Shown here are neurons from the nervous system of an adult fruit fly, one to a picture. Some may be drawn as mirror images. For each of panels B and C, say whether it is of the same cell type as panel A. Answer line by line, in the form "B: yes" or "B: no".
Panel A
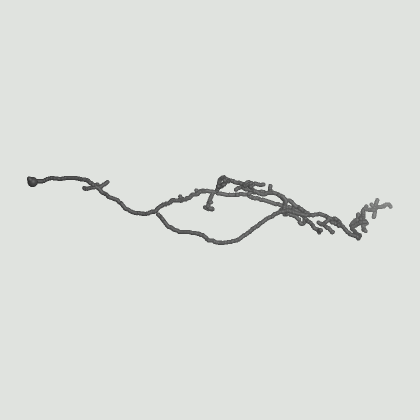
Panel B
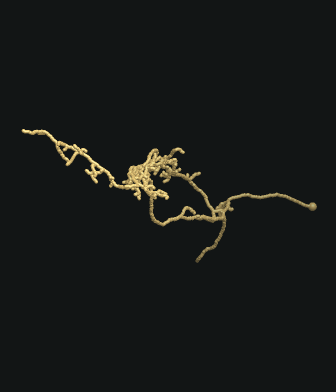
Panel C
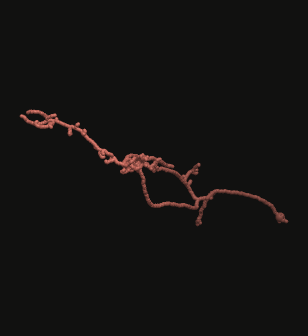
B: yes
C: yes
